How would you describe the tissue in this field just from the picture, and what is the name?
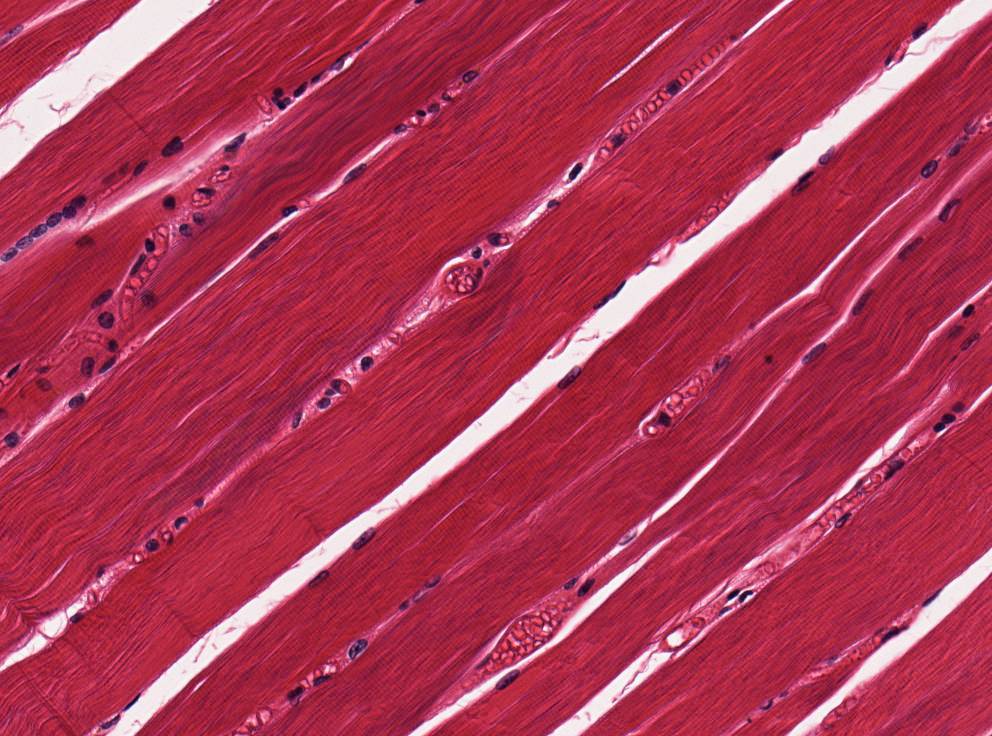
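Fibres run side by side without branching or joining. Nuclei are dark, elongated and at the fibre edges. Cytoplasm stains deep red with eosin. Small blood vessels packed with red blood cells lie in narrow spaces between fibres, one near the centre. This is skeletal muscle.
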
